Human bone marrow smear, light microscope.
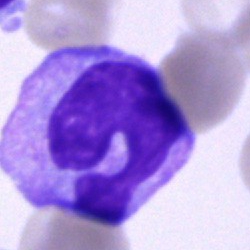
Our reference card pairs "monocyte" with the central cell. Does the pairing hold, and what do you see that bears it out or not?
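The outline is angular and irregular, not smoothly round. The nucleus, deeply indented around a pale notch toward the lower right, lies to the right, leaving a wider band of cytoplasm on the left. Chromatin is dark purple and dense; cytoplasm is pale lilac-violet.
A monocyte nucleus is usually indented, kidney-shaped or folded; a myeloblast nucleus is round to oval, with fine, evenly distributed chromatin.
The indented nucleus supports monocyte, and both nuclear shape and dense chromatin argue against blast. The name monocyte fits.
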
